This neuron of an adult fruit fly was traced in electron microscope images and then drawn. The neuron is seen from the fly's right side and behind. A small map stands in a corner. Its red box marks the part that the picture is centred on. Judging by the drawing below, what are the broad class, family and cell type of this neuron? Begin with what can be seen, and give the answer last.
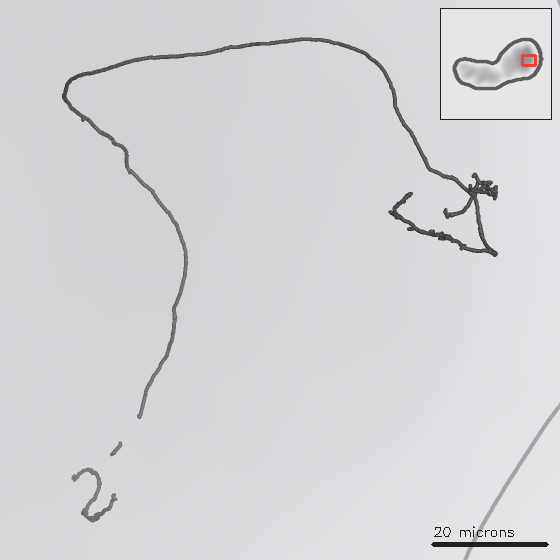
No cell body is drawn. By the scale bar it is about 85 microns tall in this view. It is a sensory neuron entering the brain. The name of its family is class olfactory. It is of cell type ORN_VA6.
